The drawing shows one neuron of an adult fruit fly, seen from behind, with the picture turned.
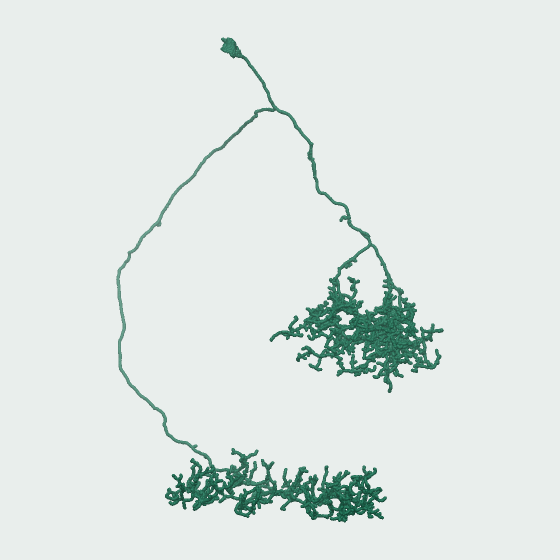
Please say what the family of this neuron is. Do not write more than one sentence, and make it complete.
The family assigned to this neuron is MeLo.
